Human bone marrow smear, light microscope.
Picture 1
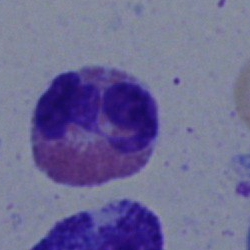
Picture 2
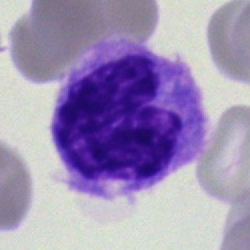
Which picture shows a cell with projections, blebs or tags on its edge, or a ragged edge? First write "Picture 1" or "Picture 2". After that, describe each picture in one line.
Picture 2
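Picture 1: The cell outline is round and smooth.
Picture 2: The cell edge is ragged with small wispy projections, most marked along the lower border.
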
